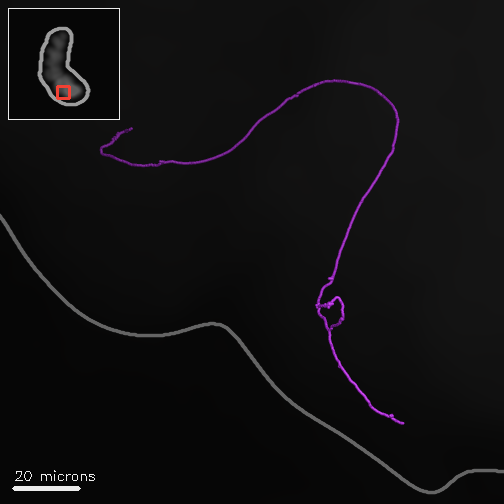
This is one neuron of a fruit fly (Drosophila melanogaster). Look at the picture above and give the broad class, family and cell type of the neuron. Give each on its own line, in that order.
sensory neuron entering the brain
class olfactory
ORN_VM4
